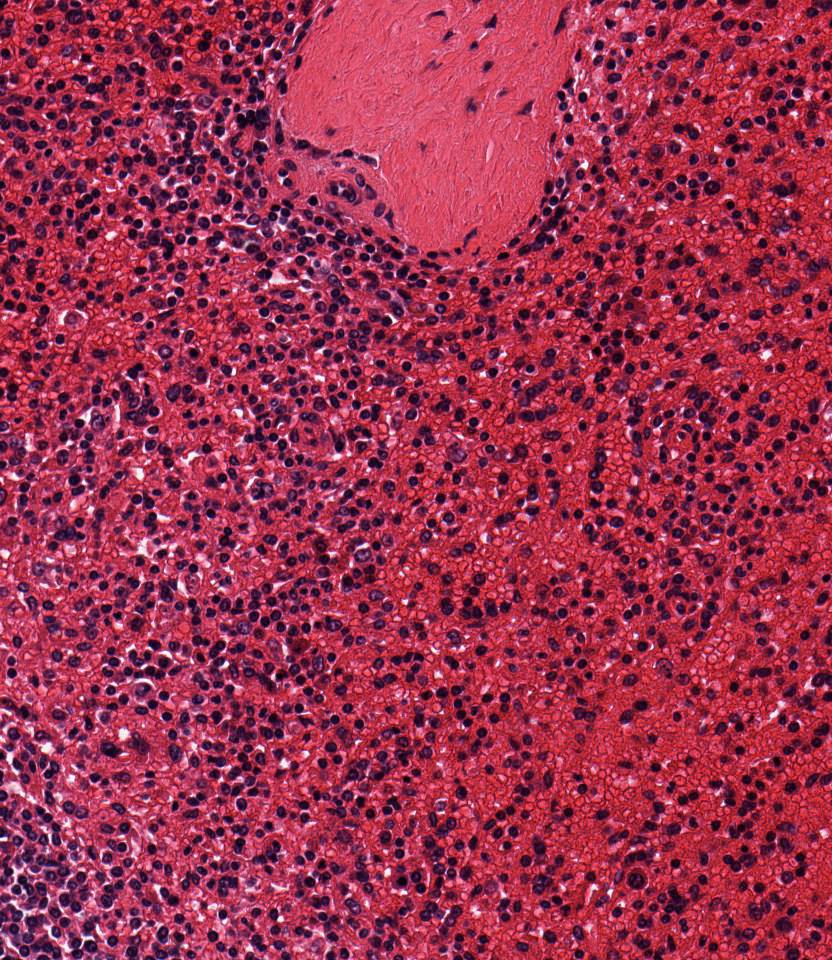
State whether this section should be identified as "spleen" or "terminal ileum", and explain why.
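Spleen. At top centre, a rounded pale pink mass of dense fibrous tissue with sparse, elongated nuclei. Red blood cells densely packed through most of the field, filling spaces between nucleated cells. No epithelium or glands anywhere in the field. No fat cells seen.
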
